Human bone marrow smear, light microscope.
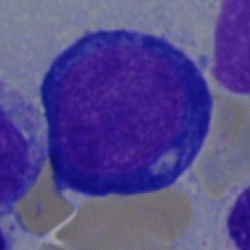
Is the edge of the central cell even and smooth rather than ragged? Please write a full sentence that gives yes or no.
Yes, the outline of the cell is smooth.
